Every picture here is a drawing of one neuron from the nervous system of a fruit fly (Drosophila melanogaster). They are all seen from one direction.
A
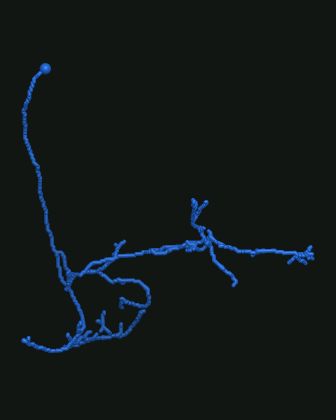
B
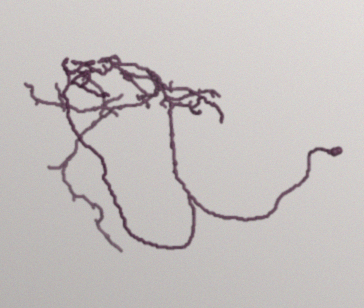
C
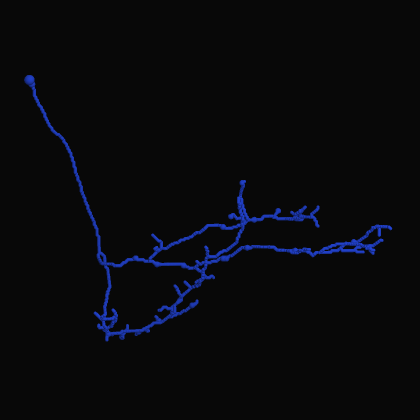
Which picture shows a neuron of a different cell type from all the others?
Picture B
